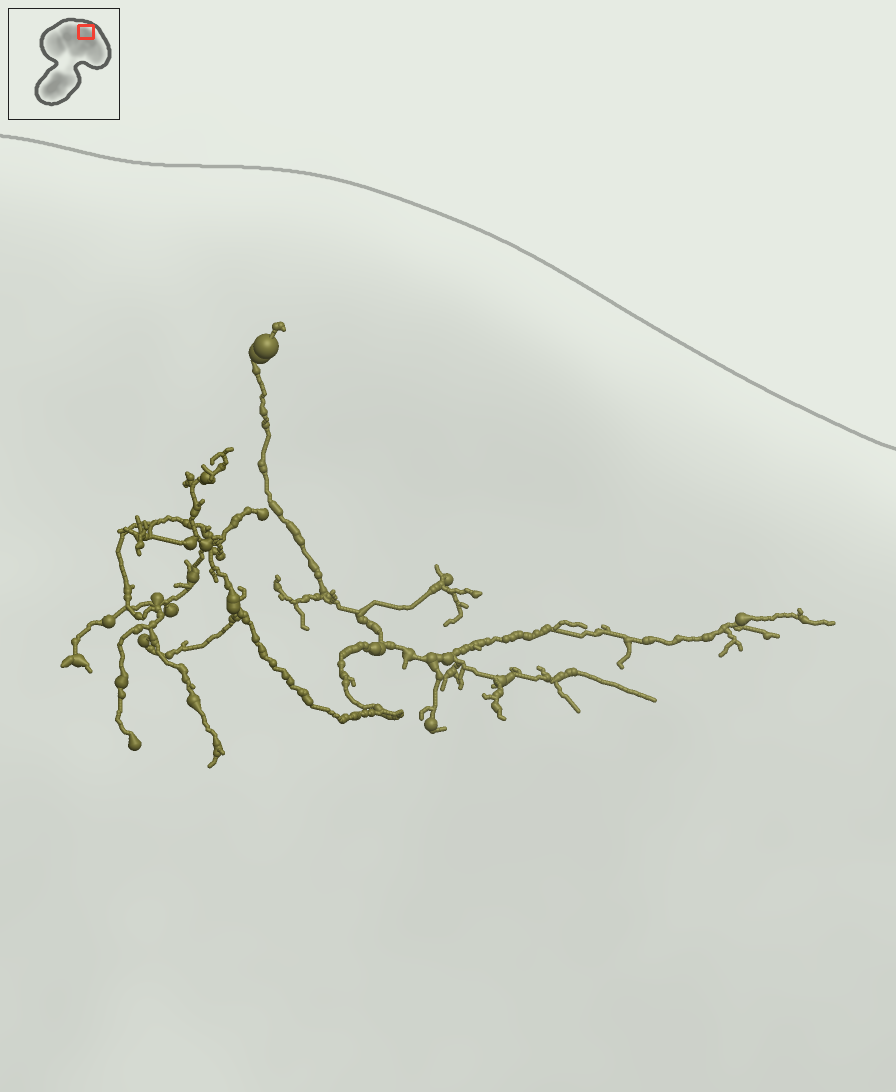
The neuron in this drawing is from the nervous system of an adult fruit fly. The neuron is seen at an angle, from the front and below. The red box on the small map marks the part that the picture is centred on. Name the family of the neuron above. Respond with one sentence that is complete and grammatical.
Under the family hemilineage CLp1 is grouped this neuron.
